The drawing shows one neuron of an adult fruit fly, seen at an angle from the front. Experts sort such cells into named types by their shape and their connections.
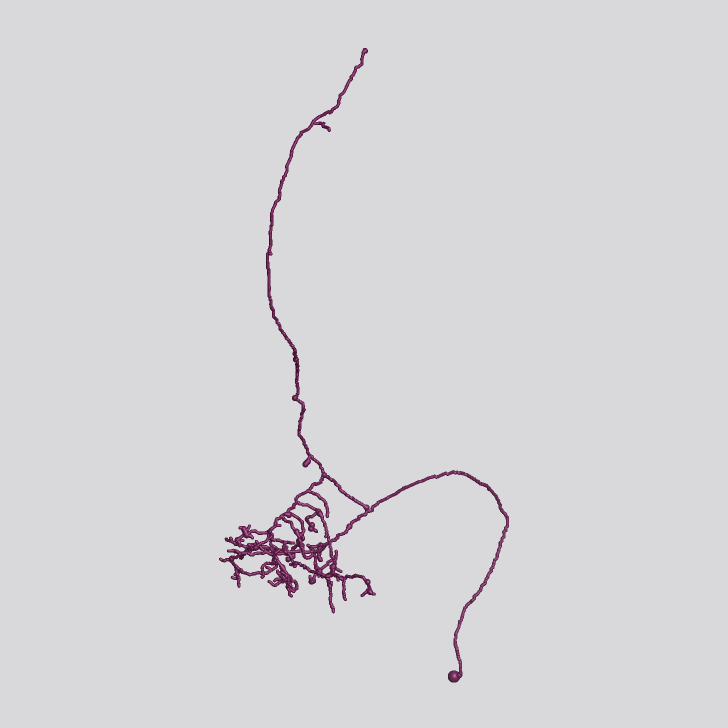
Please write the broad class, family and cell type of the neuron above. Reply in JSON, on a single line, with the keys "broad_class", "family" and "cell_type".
{"broad_class": "central-brain intrinsic neuron", "family": "hemilineage LB5", "cell_type": "PRW026"}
